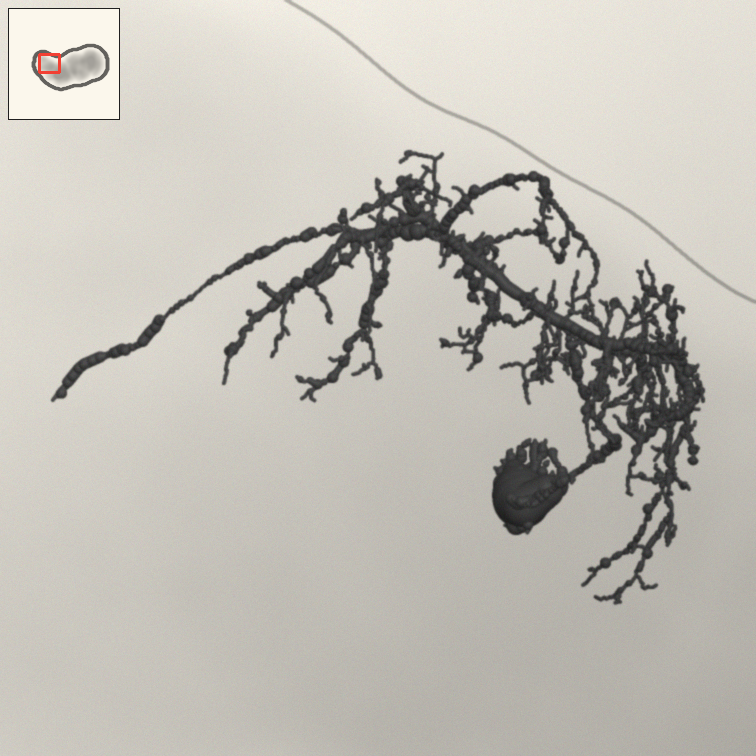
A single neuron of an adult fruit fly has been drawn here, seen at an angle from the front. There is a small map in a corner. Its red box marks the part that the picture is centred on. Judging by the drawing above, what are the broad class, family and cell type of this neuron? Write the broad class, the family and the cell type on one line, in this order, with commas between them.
motor neuron of the nerve cord, hemilineage 19A, Tr extensor MN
